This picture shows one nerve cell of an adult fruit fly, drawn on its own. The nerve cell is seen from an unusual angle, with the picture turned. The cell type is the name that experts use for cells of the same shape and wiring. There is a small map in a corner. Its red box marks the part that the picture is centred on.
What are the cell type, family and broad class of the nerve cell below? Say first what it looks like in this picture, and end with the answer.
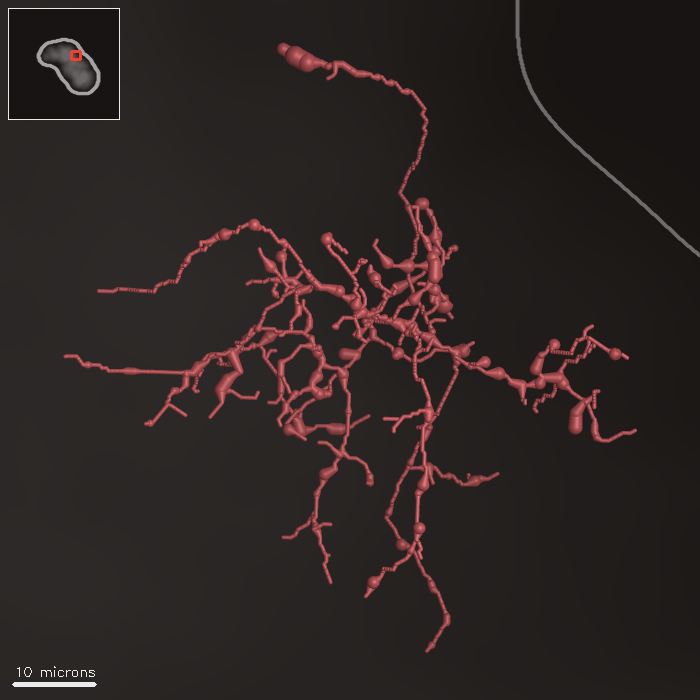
The cell body is at the top of the picture. By the scale bar it is about 75 microns tall in this view. Dozens of branch ends can be seen. It is of cell type IN01B049. The family is hemilineage 01B. It is a nerve-cord intrinsic neuron.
